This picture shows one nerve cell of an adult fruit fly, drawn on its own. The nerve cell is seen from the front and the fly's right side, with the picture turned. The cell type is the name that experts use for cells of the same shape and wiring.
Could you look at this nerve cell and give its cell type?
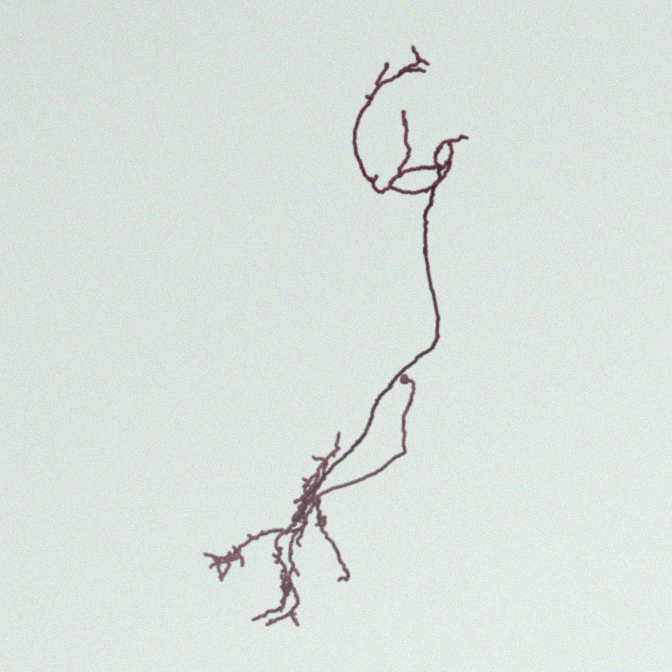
AN08B109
